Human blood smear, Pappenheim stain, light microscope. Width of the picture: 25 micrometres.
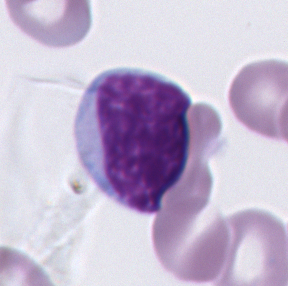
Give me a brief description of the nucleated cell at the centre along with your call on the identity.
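Off to the right sits the nucleus, pushed away from the centre of the cell. On the left, the cytoplasm makes a pale blue crescent. I look through it for granules and find none, and no vacuoles either. This one is a typical lymphocyte.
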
